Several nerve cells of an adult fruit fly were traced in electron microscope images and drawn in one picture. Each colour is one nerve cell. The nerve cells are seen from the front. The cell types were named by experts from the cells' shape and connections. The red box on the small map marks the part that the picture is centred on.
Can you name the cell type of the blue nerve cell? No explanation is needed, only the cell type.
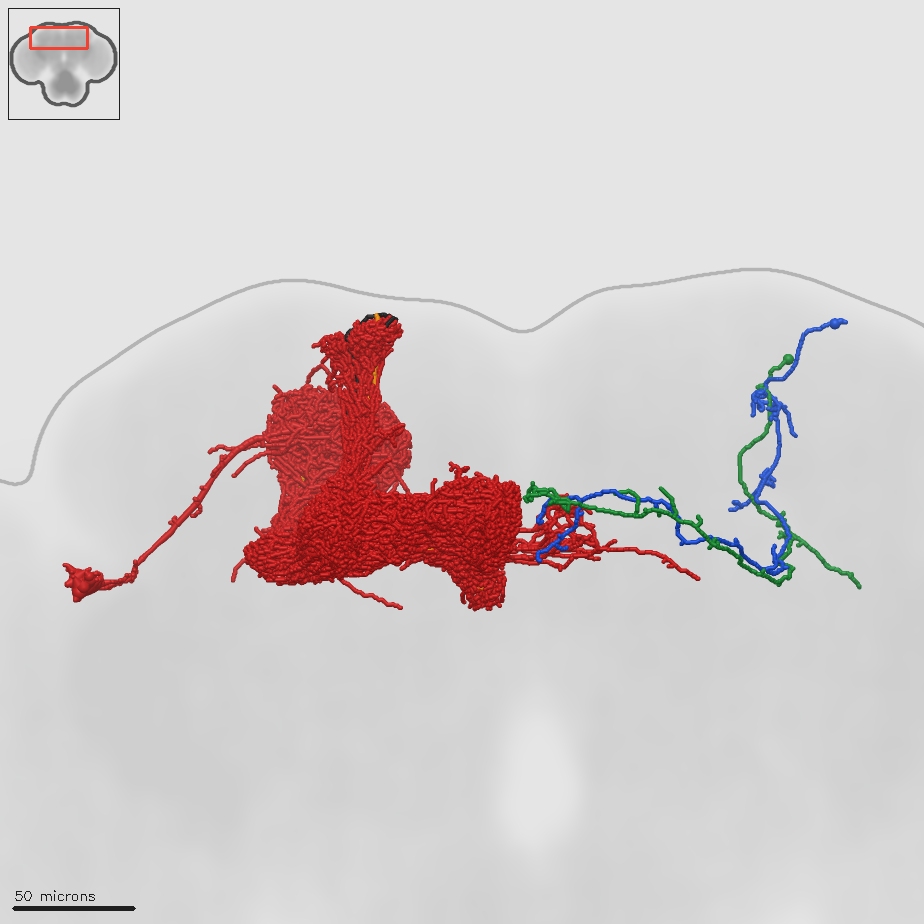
KCg-m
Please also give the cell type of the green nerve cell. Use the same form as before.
KCg-d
